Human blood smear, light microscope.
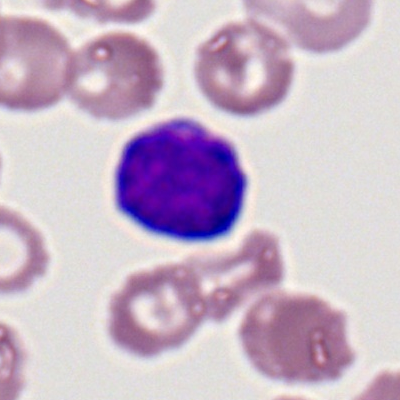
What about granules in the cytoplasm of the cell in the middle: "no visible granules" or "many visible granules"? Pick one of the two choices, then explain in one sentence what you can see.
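No visible granules. No granules are seen in the cell.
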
